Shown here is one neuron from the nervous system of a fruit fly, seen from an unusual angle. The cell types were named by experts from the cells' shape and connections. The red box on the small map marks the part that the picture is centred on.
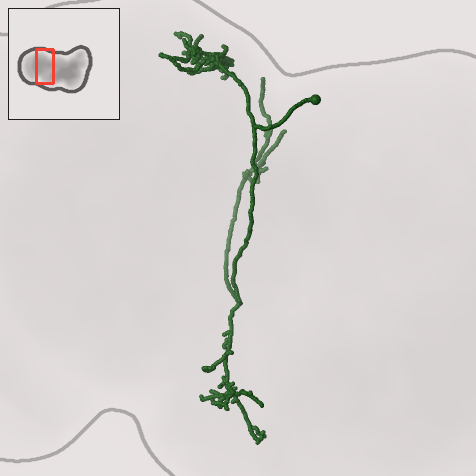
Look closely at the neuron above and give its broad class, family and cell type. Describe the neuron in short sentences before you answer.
In this view it is more than twice as tall as it is wide. Its broad class is central-brain intrinsic neuron. Its family is hemilineage DM2_central. It is of cell type SMP307.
